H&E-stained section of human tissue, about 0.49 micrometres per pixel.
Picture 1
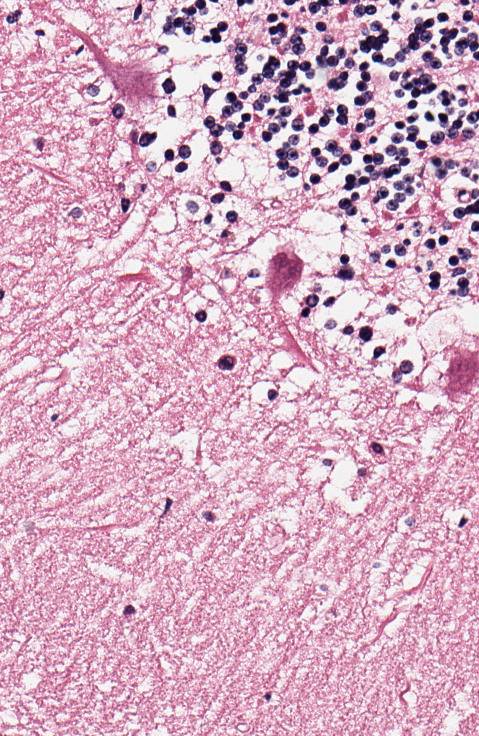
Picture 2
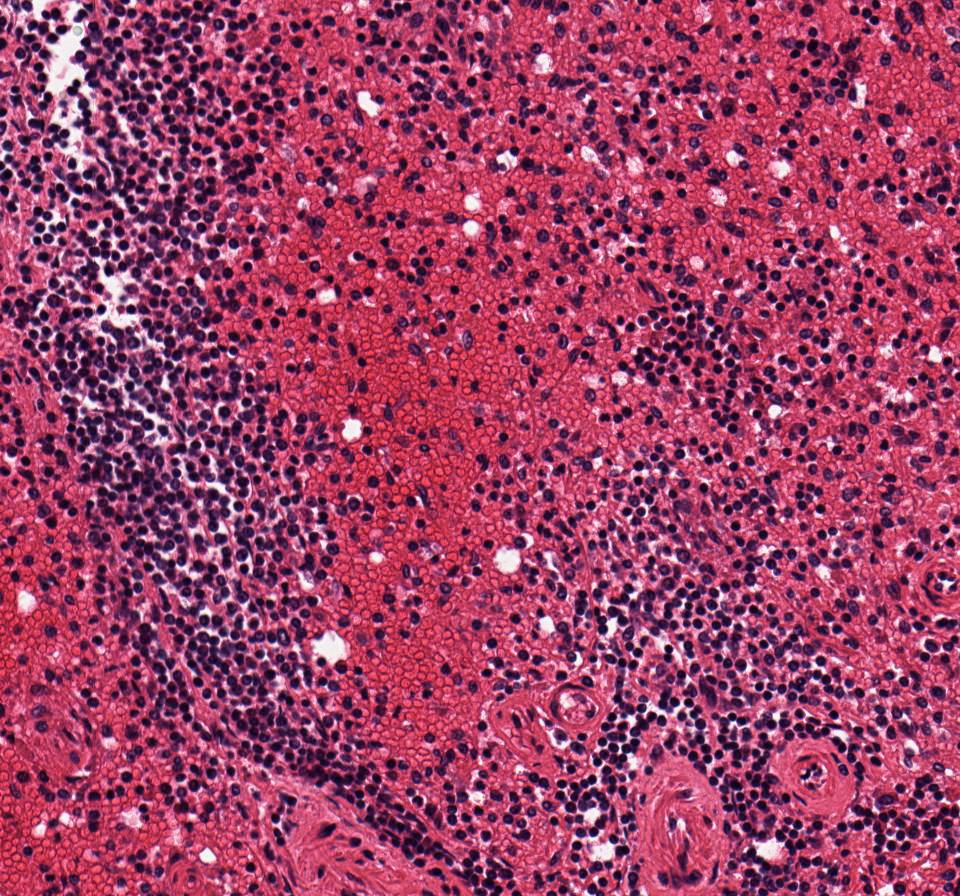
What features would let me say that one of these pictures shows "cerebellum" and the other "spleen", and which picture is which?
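Step one, naming: cerebellum in picture 1, spleen in picture 2. Dense dark cells: picture 1 has a packed band of granule cells in the upper right, with small round dark nuclei and scant cytoplasm, while in picture 2 a band of small lymphocytes with round dark nuclei and very scant cytoplasm runs diagonally from the upper left corner toward the lower centre.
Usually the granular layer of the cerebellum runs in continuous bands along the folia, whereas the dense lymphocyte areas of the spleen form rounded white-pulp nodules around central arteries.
Background: closely packed red blood cells fill most of picture 2, most solidly in the centre and upper right, while picture 1 has pale neuropil with widely spaced single small dark nuclei.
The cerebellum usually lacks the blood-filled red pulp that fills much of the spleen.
Larger structures: three large Purkinje cell bodies with purplish-pink cytoplasm sit at the border of the dense layer in picture 1, and several small arterioles with thick, concentrically layered pink walls and narrow lumens are cut across near the bottom of picture 2.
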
